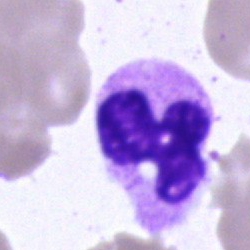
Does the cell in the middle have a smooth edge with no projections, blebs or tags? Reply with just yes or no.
Yes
